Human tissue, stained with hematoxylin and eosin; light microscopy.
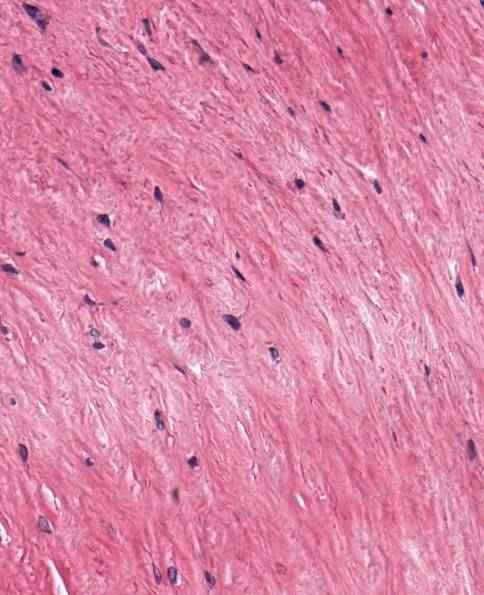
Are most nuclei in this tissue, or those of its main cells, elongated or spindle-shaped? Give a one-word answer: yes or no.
Yes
